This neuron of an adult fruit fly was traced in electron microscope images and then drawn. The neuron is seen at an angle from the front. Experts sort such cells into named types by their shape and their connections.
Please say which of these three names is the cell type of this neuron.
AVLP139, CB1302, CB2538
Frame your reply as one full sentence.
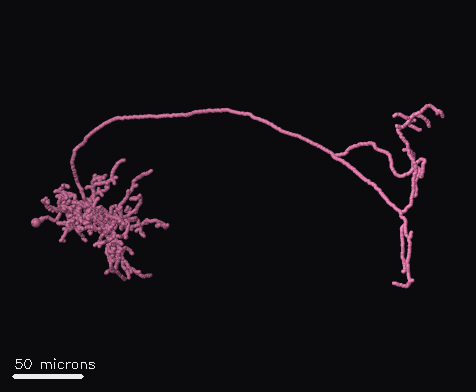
In terms of cell type, the neuron is AVLP139.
